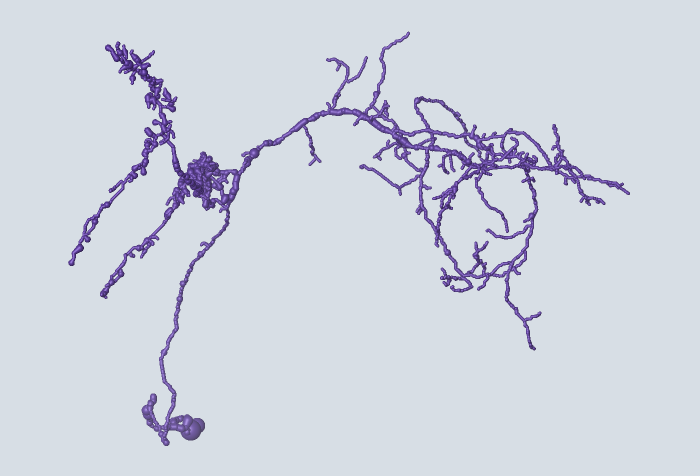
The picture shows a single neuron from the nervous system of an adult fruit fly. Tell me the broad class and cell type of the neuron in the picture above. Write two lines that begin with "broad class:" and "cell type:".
broad class: central-brain intrinsic neuron
cell type: ATL017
